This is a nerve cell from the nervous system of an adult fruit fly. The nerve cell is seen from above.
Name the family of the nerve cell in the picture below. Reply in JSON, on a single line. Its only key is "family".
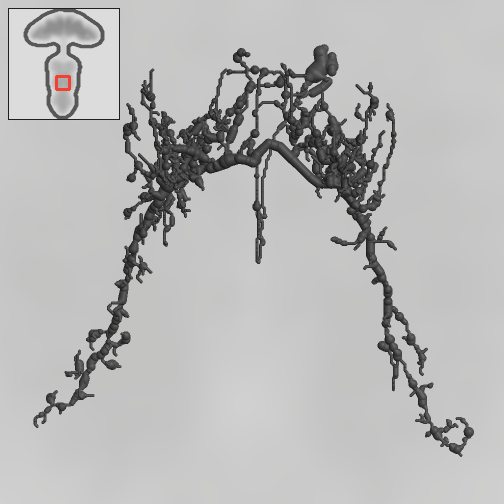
{"family": "hemilineage 00A"}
